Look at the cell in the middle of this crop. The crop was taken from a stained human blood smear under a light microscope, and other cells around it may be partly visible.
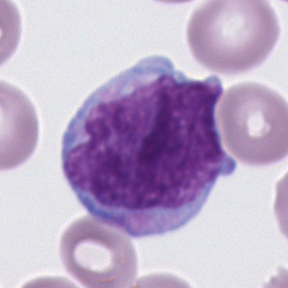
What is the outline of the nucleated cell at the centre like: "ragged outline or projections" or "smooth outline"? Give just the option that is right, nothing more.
Ragged outline or projections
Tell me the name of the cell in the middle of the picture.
atypical promyelocyte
